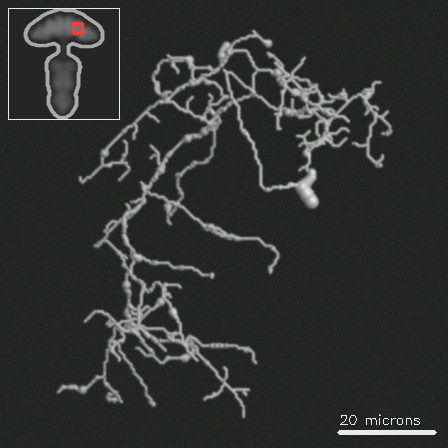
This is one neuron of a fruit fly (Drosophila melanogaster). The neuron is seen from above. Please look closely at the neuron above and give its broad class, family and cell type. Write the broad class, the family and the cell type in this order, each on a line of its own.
central-brain intrinsic neuron
hemilineage SLPad1_anterior
SLP119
